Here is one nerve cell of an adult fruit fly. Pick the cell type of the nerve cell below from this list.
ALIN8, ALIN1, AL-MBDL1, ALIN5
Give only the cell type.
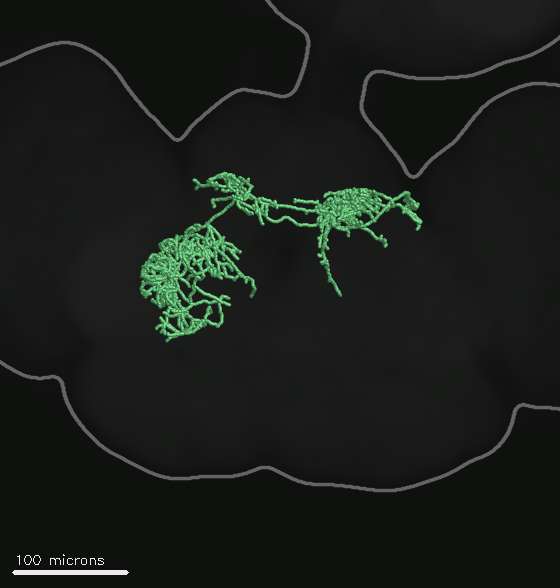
ALIN5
